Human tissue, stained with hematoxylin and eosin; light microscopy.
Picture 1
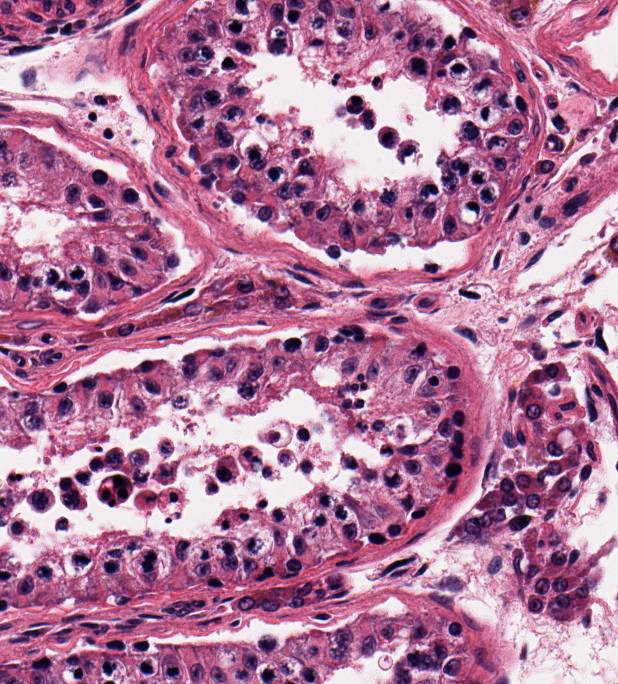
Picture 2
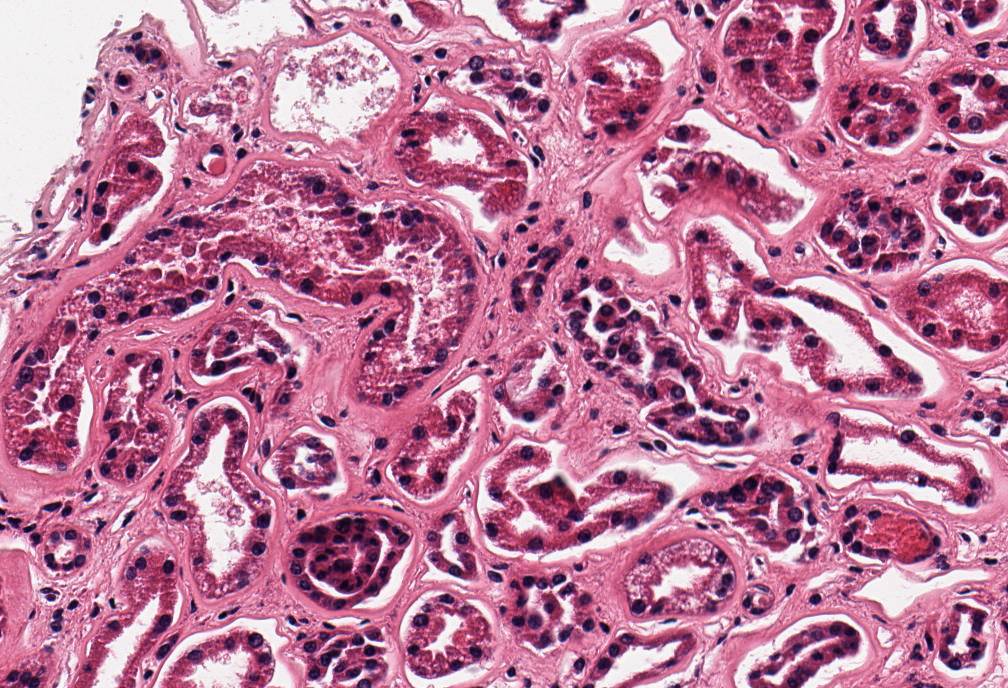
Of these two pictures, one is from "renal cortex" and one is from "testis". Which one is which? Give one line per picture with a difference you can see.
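Picture 1 is from the testis. Each tubule is lined by a stratified epithelium of germ cells several cells thick.
Picture 2 is from the renal cortex. The tubules are lined by a single layer of cuboidal to low columnar cells with round dark nuclei.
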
